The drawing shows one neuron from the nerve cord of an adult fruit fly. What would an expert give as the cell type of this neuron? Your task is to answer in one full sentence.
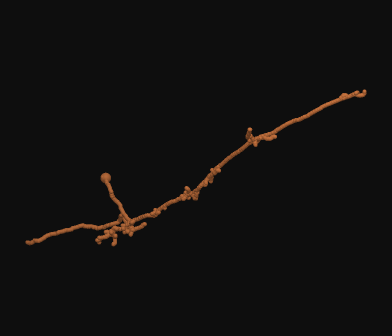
The neuron is typed under the name ENXXX226.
